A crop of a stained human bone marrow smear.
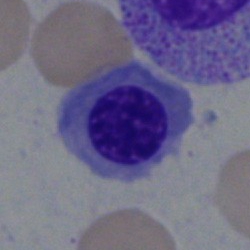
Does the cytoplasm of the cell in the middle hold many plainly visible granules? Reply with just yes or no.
No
